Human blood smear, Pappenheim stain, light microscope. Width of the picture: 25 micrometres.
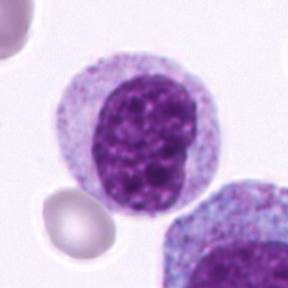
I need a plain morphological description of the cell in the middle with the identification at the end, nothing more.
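A shallow notch marks the right side of the nucleus. The nucleus lies off-centre, towards the right of the cell. Its chromatin is clumped into dark patches separated by paler spaces. The cytoplasm is pale lilac. The cell is a metamyelocyte.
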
